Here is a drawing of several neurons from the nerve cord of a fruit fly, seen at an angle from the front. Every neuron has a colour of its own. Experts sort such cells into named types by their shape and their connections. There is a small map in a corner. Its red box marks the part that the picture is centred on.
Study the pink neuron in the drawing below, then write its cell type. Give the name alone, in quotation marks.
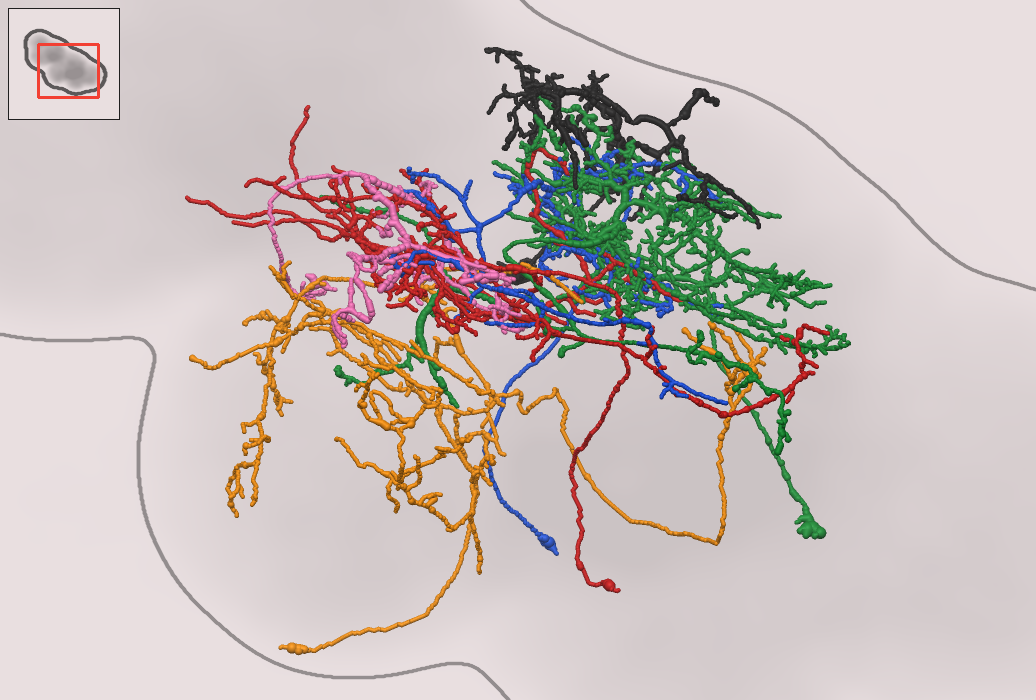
"IN03B066"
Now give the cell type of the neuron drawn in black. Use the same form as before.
"IN03B069"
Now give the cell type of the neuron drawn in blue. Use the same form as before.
"IN06A096"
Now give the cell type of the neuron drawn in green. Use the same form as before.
"IN14B007"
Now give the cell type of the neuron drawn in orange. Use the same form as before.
"IN05B073"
